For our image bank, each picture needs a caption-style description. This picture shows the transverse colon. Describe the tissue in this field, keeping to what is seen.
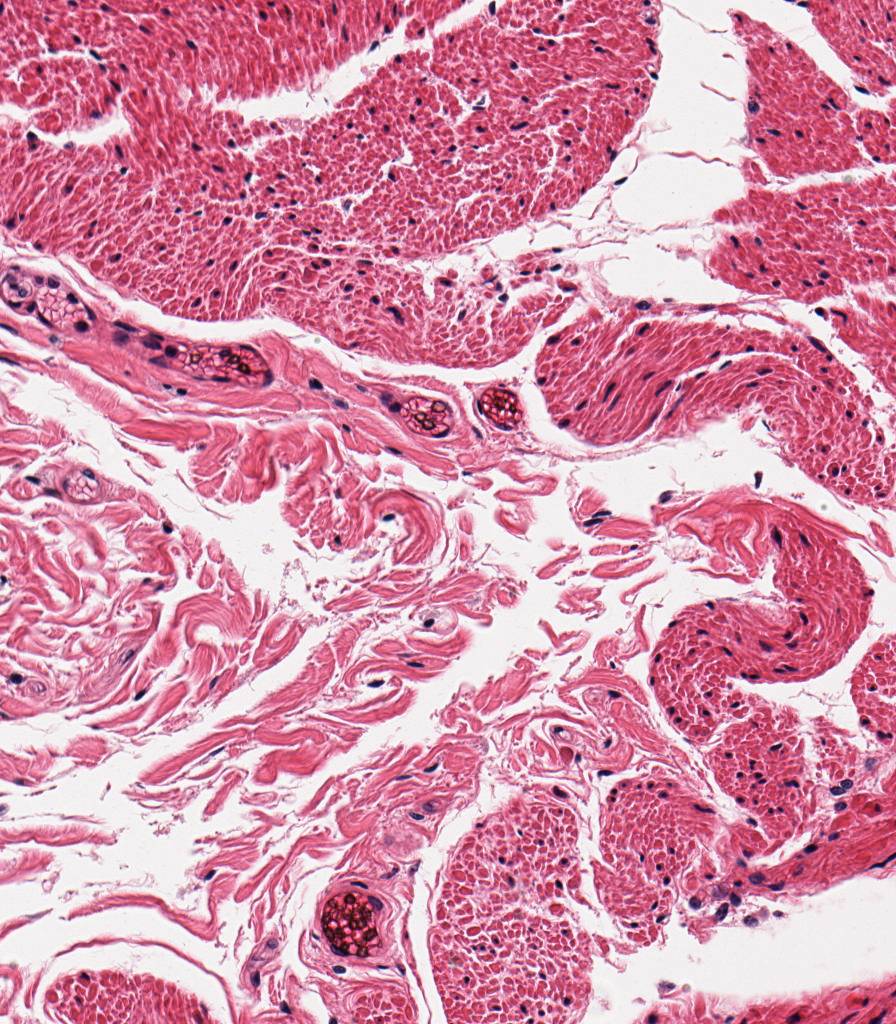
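Smooth muscle bundles occupy the top and right of the field, and loose connective tissue runs through the centre and lower left. In the bundle cut lengthwise at right centre, the nuclei are elongated and cigar-shaped. The central connective tissue consists of wavy pink collagen bundles. Small round vessels filled with red blood cells lie in the centre and at the lower left-centre.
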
